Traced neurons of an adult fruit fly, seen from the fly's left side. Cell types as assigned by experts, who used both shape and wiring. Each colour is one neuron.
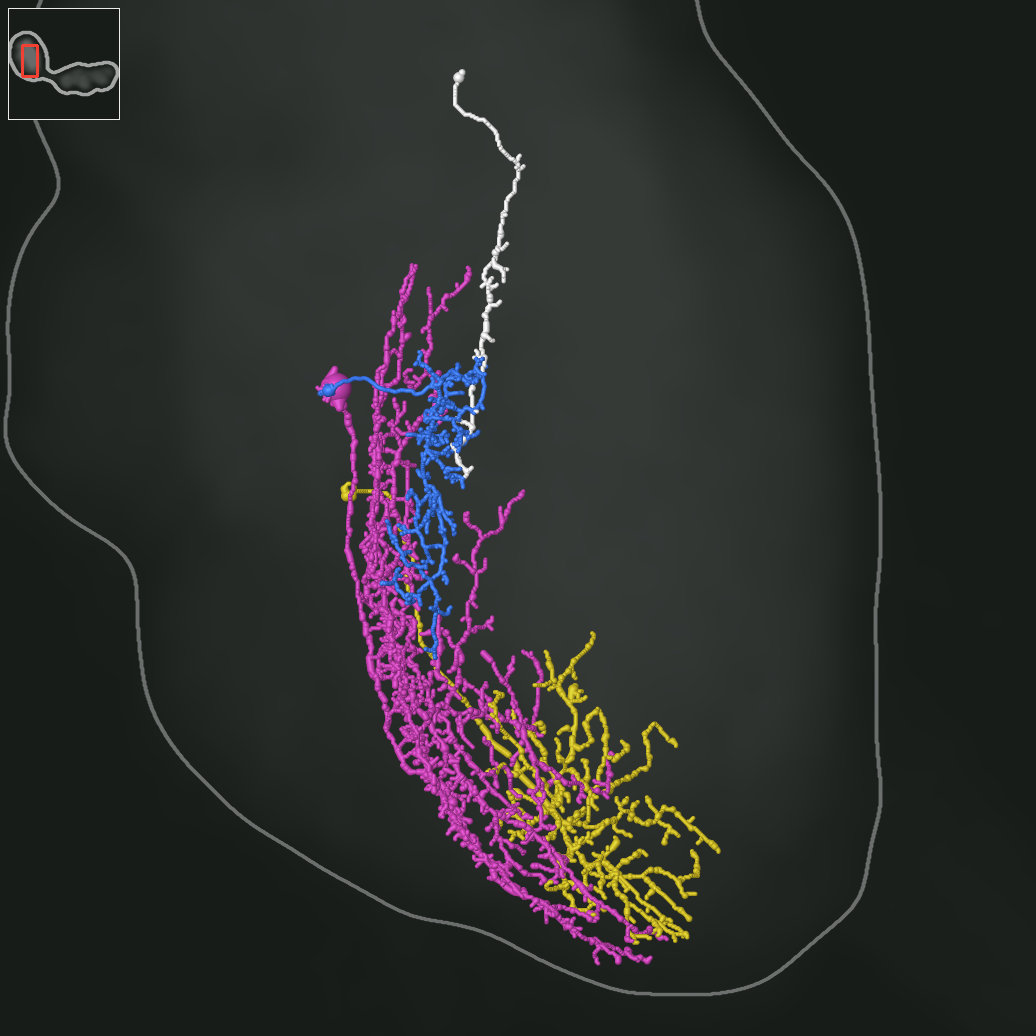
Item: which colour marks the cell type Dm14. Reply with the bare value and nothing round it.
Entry: yellow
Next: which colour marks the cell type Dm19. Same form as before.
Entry: magenta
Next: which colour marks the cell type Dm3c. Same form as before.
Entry: white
